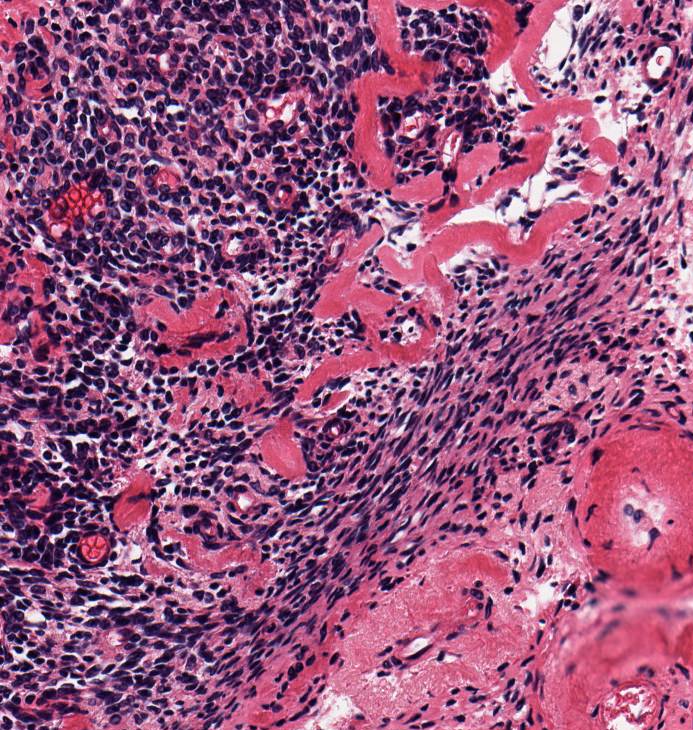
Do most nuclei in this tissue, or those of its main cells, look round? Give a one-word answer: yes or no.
Yes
